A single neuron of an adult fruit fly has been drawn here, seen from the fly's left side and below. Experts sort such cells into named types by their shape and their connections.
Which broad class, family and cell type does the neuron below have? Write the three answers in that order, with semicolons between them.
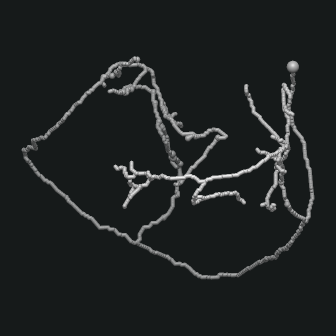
central-brain intrinsic neuron; hemilineage DL1_dorsal; LHPV5b1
